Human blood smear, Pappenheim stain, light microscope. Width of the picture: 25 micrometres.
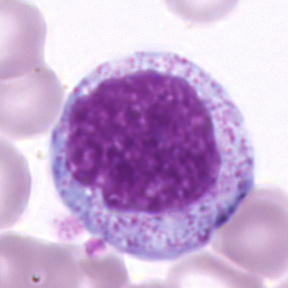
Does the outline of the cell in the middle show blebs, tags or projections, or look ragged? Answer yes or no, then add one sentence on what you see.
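No. The cell outline is round and smooth.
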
